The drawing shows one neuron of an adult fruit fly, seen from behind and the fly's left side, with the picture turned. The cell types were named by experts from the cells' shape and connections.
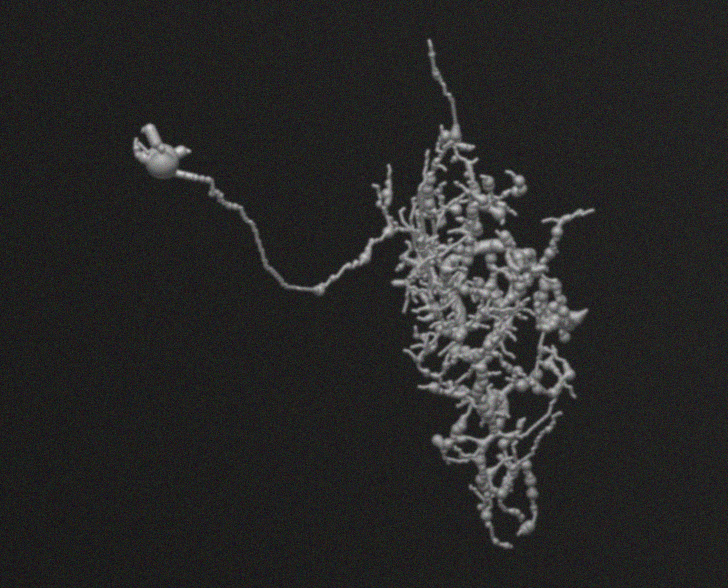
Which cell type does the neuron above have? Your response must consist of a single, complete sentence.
To this neuron applies the cell type name IN09A020.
